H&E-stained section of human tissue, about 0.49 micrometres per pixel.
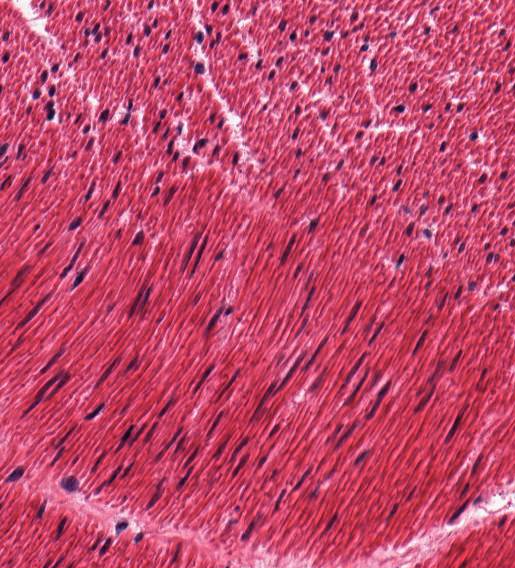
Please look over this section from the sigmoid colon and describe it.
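It's muscle fibres throughout, densely packed and eosinophilic, and no epithelium anywhere. In the upper part they're cut across or obliquely, giving short profiles with round to oval nuclei. Lengthwise-cut fibres have elongated, dark purple nuclei inside them. Cytoplasm's deep pink-red everywhere.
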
